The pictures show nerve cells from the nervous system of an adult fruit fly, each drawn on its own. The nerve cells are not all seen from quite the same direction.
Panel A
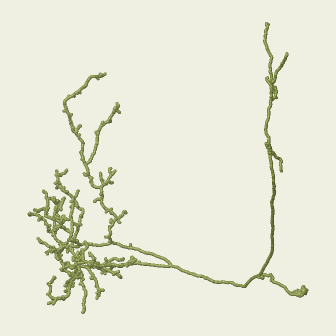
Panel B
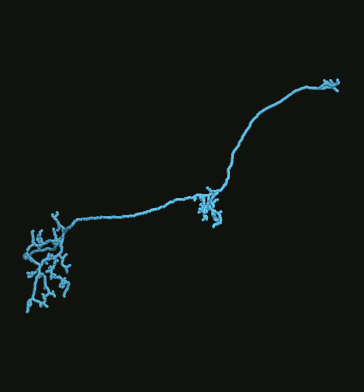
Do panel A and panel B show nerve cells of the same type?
no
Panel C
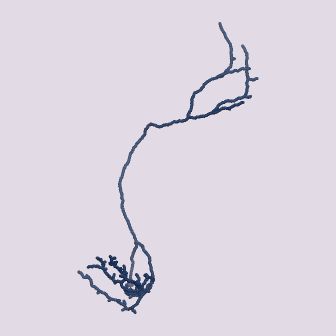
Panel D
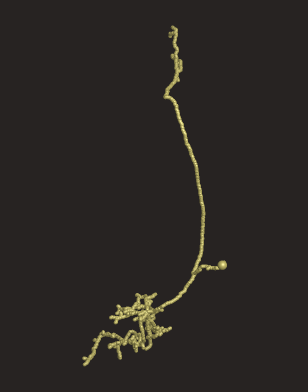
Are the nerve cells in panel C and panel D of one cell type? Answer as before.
no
